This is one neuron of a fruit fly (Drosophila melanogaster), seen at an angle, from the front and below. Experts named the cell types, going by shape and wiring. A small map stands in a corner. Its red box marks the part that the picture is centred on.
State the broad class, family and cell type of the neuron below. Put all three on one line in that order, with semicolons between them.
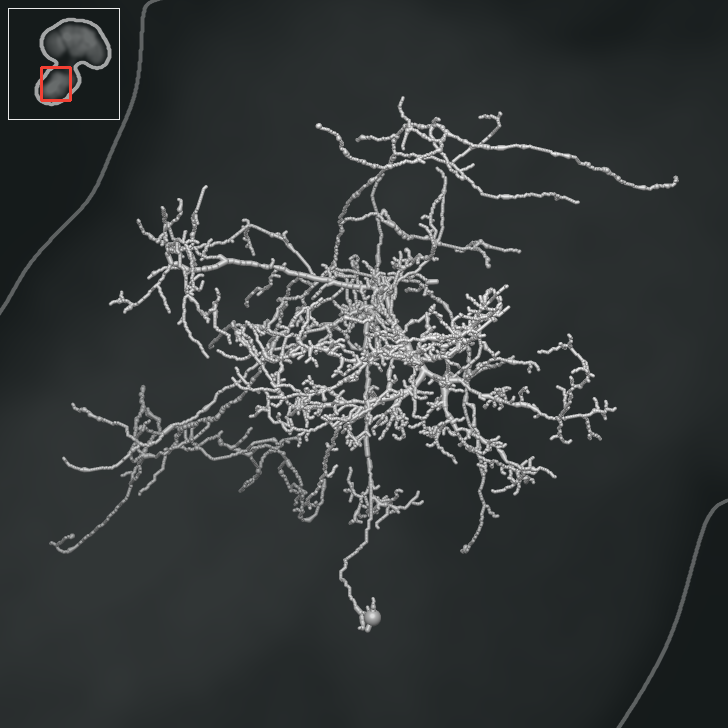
nerve-cord intrinsic neuron; hemilineage 06B; IN06B016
